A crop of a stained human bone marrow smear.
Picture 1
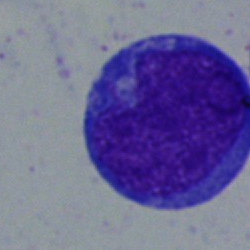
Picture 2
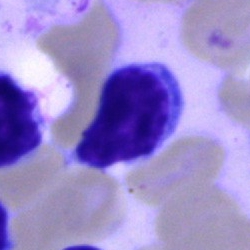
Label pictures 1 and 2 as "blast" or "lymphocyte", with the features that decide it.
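Of the two, picture 2 holds the lymphocyte and picture 1 the blast. The chromatin differs most: in picture 1 it is finely stippled rather than coarsely clumped, while in picture 2 it is dark purple and densely packed.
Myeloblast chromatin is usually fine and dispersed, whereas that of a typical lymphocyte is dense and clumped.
The cytoplasm of the blast forms a narrow rim staining deep blue, with a pale clear zone beside the nucleus at the upper left.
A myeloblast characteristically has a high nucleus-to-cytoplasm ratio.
In the lymphocyte the nucleus fills most of the cell and has a curved, bean-like shape.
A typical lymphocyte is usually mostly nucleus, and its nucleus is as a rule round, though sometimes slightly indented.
No nucleoli can be seen in the lymphocyte.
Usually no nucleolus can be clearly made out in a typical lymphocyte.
Neither cell shows granules in its cytoplasm, and both have smooth outlines, the blast's round and the lymphocyte's free of surface projections. No other cell touches the blast, and only small purple specks lie in its background.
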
